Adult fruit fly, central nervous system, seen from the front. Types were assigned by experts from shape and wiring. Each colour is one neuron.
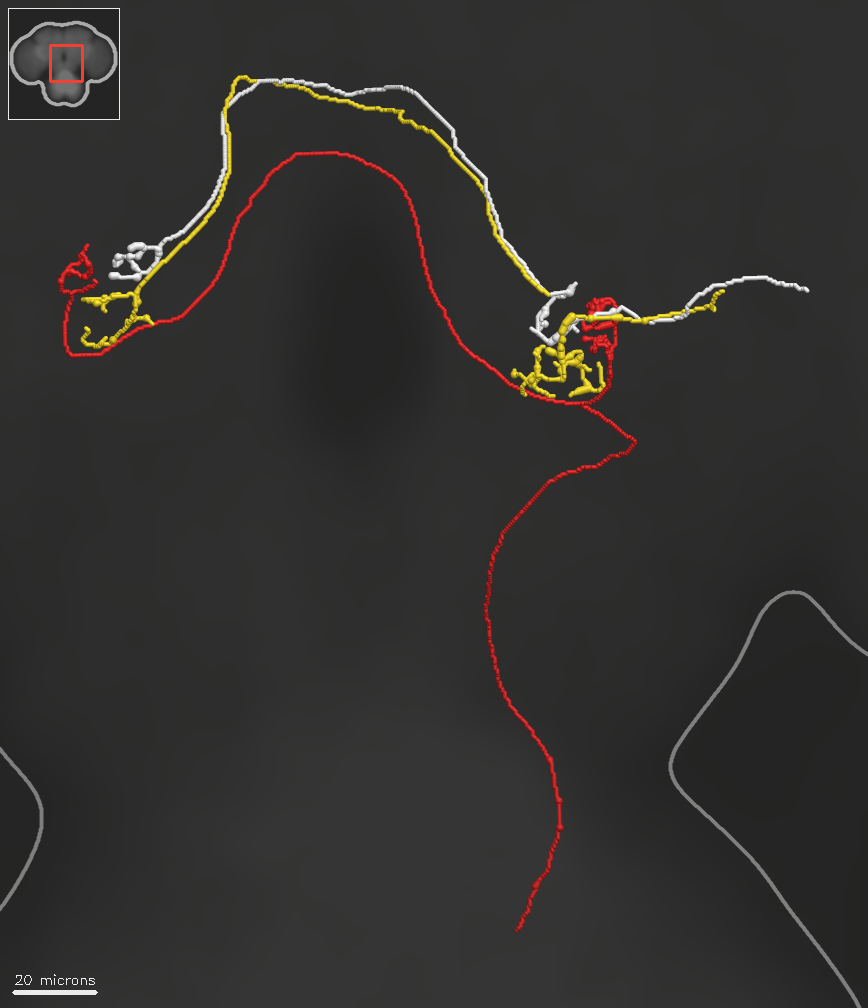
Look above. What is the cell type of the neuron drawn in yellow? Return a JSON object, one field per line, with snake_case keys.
{
 "cell_type": "ORN_VA3"
}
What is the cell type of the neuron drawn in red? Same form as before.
{
 "cell_type": "ORN_VA7l"
}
